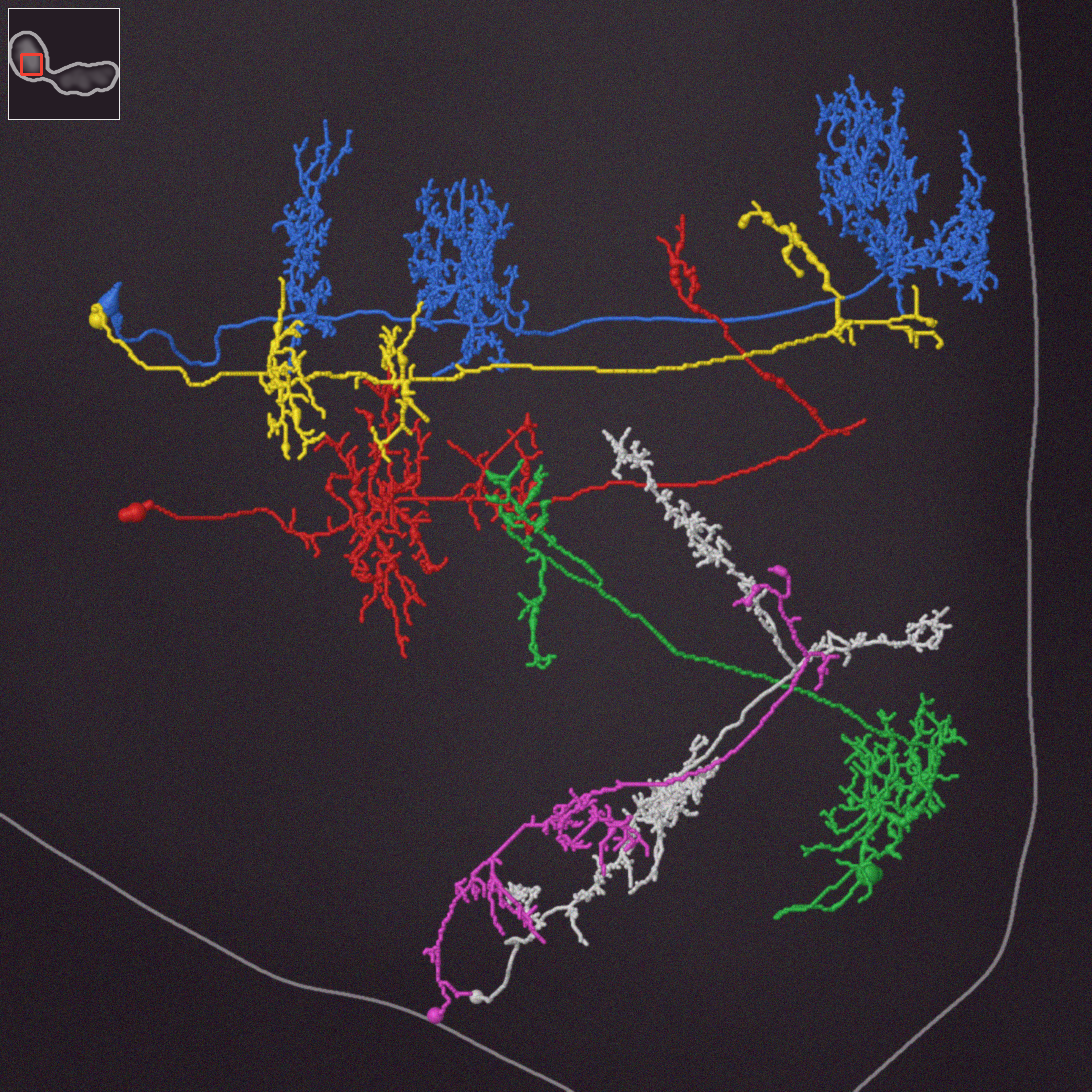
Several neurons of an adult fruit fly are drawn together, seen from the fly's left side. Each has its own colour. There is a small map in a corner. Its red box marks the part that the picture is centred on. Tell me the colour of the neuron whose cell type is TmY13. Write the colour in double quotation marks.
"yellow"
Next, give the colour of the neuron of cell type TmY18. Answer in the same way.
"magenta"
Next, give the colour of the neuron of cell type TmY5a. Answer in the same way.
"white"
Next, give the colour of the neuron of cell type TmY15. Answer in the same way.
"blue"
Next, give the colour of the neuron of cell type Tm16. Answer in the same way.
"red"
